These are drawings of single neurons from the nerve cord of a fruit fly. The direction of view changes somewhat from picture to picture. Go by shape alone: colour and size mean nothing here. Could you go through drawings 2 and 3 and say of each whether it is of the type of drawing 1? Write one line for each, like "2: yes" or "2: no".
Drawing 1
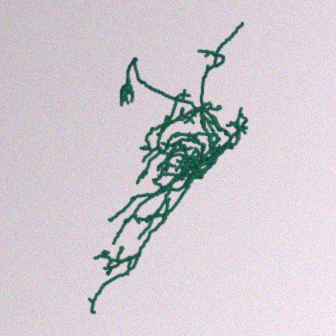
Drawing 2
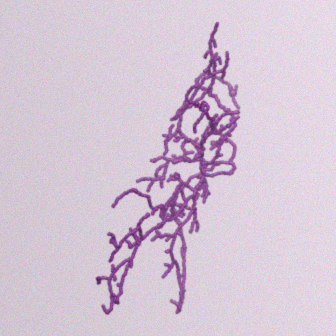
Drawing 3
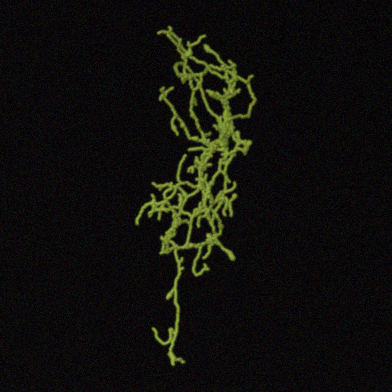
2: yes
3: yes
